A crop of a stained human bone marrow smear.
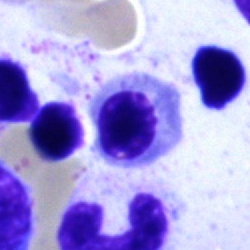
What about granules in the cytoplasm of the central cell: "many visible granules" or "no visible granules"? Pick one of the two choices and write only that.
No visible granules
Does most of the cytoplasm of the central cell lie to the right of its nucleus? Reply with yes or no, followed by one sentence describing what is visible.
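Yes. The nucleus sits off-centre, toward the left side of the cell.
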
